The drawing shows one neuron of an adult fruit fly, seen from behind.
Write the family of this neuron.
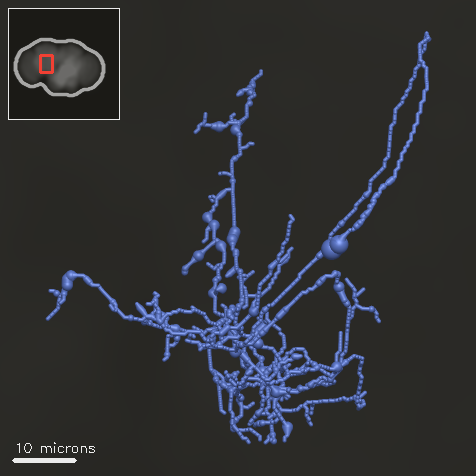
hemilineage DM5_ventral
